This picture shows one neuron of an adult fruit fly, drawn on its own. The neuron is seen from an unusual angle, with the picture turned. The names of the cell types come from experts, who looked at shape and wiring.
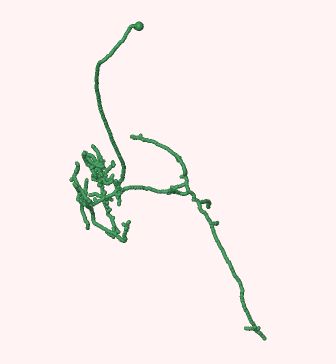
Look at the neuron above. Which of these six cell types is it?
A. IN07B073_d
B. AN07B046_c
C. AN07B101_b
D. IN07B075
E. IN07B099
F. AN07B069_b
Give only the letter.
D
